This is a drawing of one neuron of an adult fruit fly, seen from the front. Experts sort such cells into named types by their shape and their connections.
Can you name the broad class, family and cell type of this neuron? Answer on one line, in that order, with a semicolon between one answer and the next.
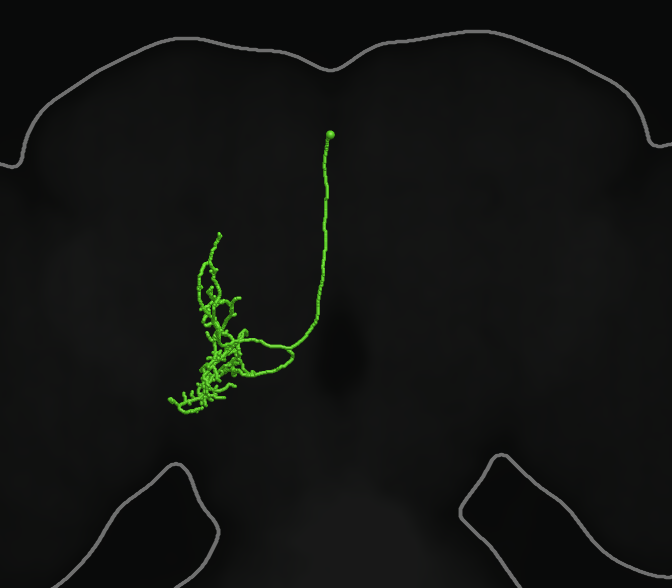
central-brain intrinsic neuron; hemilineage DM1_antero_ventral; WED096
